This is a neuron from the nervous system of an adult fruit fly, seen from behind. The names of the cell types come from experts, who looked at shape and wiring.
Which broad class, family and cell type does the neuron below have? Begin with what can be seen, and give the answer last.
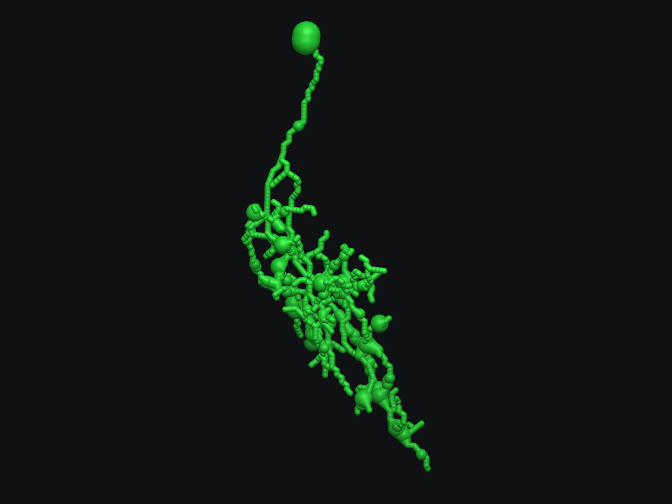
Its cell body lies at the top of the picture. The picture shows dozens of branch ends. It is an optic-lobe intrinsic neuron. The family is Cm. The cell type is Cm5.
